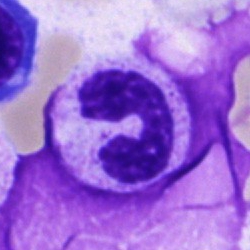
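Band neutrophil, central cell, stained human bone marrow smear. Outline round. Nucleus curved into a C, open to the left. Chromatin dark purple, coarsely clumped. No nucleoli visible.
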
